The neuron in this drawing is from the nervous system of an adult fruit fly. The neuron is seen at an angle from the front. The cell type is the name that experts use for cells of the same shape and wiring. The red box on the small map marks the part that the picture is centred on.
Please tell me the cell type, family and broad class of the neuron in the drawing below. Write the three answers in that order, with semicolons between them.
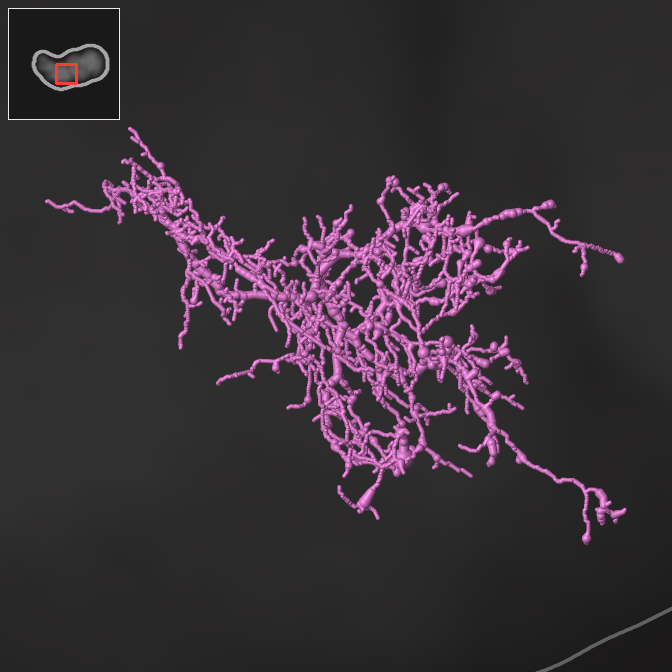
IN03B032; hemilineage 03B; nerve-cord intrinsic neuron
